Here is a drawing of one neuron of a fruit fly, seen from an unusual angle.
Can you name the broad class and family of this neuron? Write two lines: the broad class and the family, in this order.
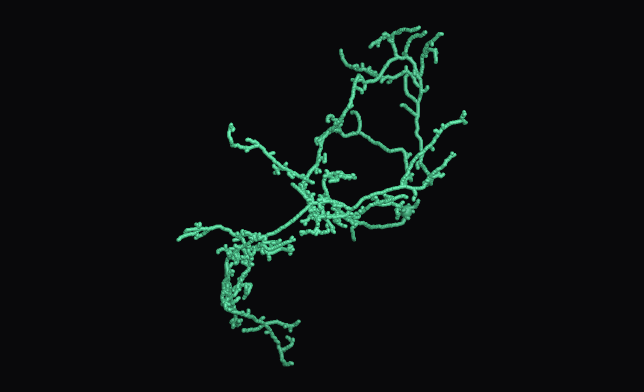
nerve-cord intrinsic neuron
hemilineage 11A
